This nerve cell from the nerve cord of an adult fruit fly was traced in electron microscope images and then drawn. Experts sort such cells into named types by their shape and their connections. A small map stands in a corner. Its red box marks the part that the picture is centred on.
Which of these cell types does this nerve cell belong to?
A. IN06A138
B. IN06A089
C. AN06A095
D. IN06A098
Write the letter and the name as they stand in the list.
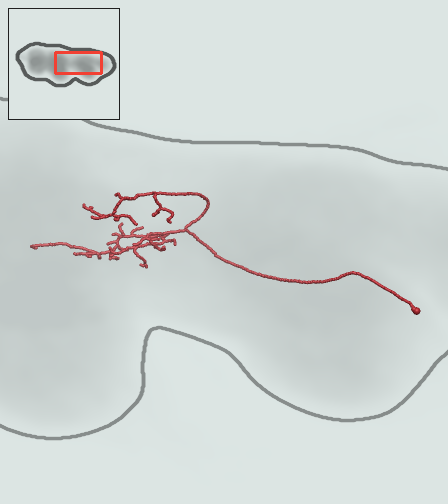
A. IN06A138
